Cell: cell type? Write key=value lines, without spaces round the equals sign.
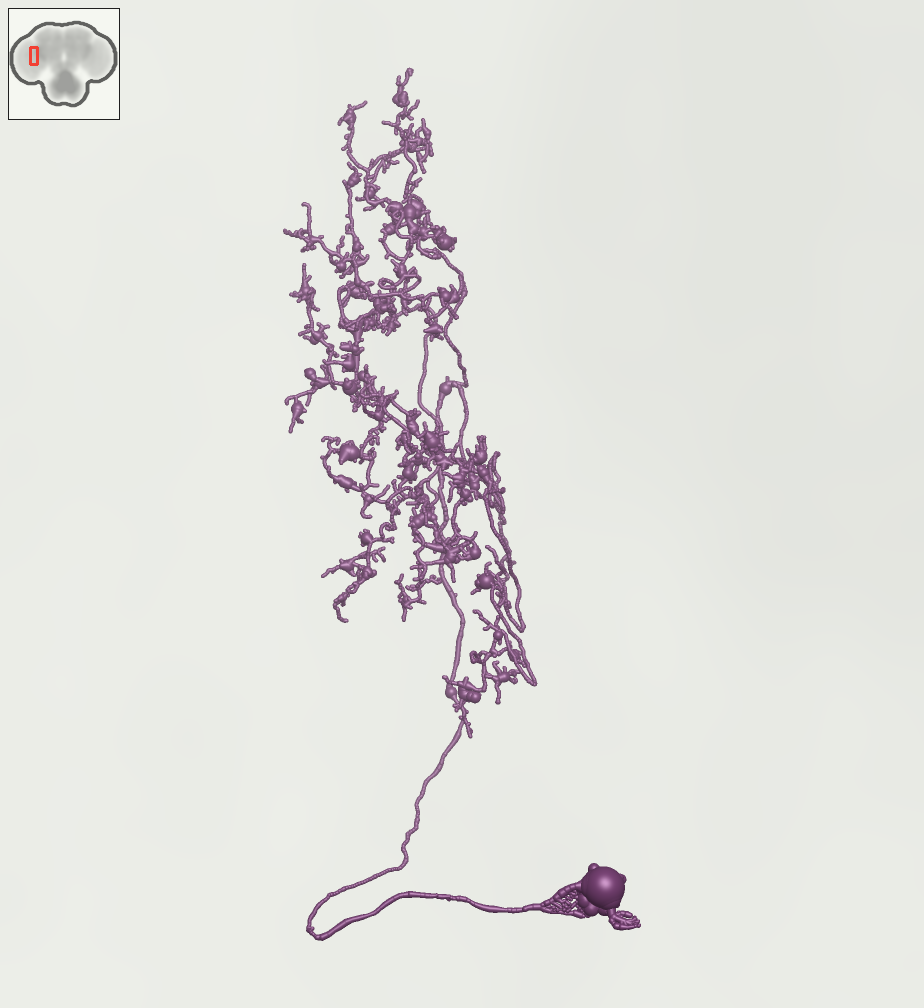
cell_type=Dm12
